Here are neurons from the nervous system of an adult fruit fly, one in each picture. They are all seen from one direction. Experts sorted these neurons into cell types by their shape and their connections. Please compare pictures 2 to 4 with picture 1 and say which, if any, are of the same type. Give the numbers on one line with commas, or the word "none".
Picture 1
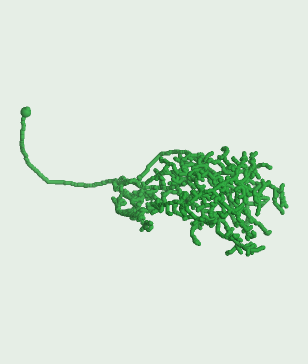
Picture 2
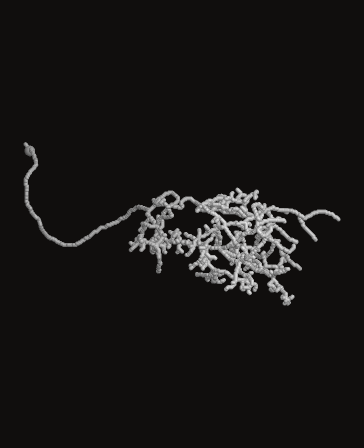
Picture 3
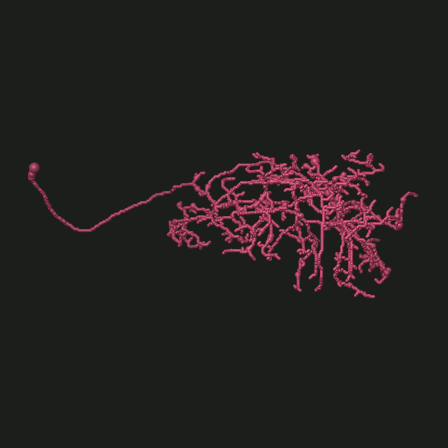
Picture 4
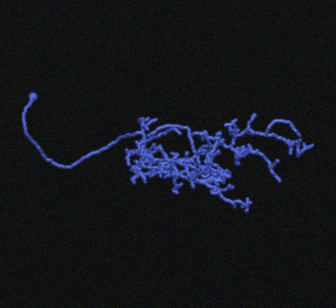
2, 3, 4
